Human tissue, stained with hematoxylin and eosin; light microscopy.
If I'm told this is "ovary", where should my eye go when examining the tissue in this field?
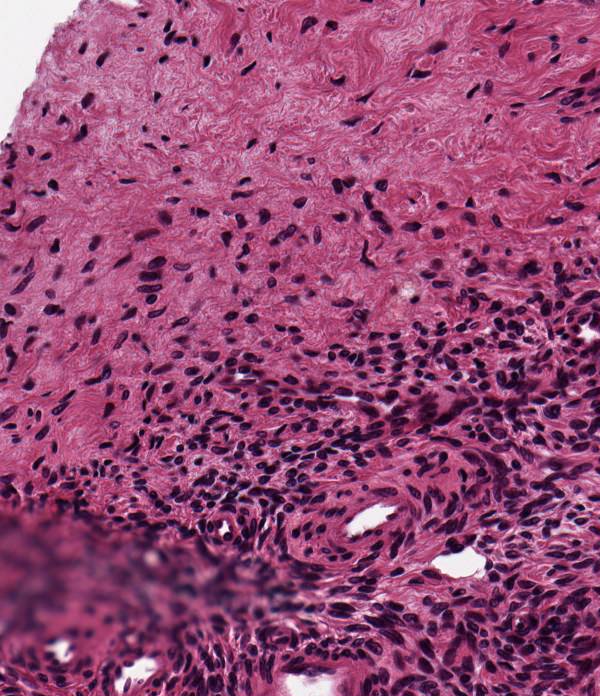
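Ovary is what this field shows.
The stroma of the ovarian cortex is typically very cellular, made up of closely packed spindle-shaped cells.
The lower part of the field fits this: it is crowded with spindle to oval cells that have dark nuclei and scant cytoplasm. The upper part is different and far less crowded, consisting of pale pink, wavy, fibrillary collagenous stroma in which spindle and stellate cells with small, dark, elongated nuclei lie spaced apart. The top left corner is empty white background beyond the edge of the tissue.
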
